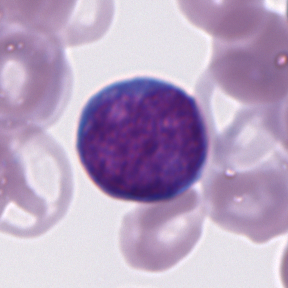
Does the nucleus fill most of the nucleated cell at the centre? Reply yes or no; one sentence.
Yes, most of the cell is filled by the nucleus.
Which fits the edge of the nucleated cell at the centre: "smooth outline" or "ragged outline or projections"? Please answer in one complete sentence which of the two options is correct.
It is a smooth edge that this cell shows.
